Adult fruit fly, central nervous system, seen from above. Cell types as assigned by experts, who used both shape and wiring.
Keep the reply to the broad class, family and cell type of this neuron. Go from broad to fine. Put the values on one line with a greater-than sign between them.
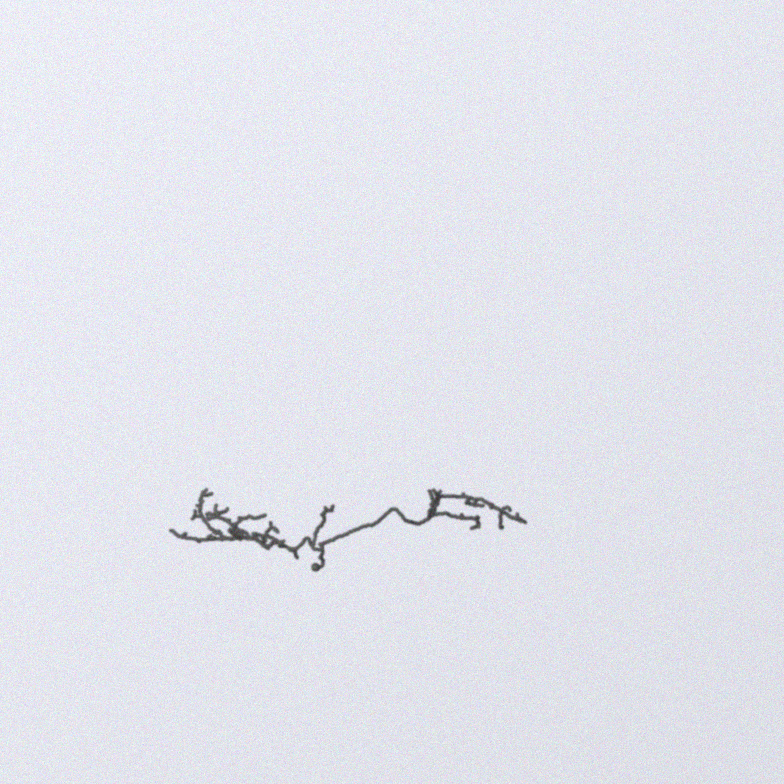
central-brain intrinsic neuron > hemilineage DM6_posterior > CB2694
